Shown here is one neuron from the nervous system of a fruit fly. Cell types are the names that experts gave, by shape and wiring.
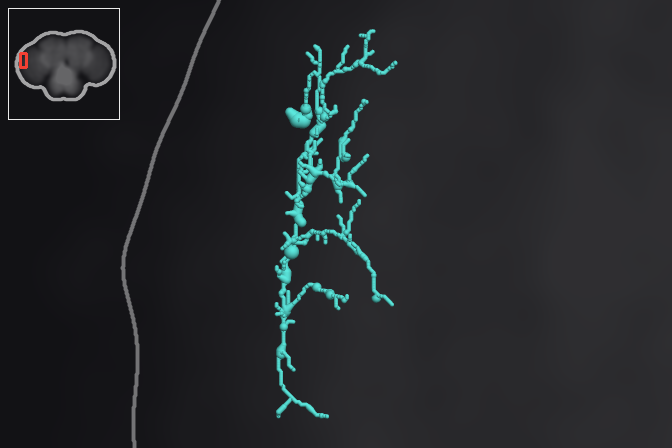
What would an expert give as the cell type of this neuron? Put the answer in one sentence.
The cell type is Dm-DRA1.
